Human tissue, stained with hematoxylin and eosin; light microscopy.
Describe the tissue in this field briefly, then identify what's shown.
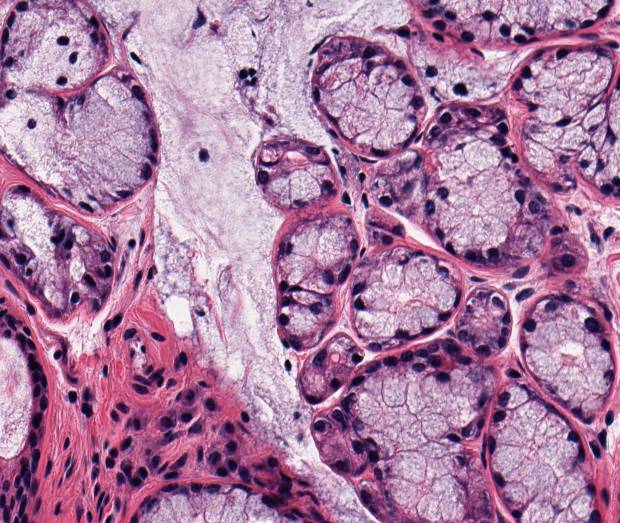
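Packed clusters of rounded glandular acini fill the right half of the field and its left edge. Most acini are lined by cells with pale, foamy, lightly staining cytoplasm, whose small dark nuclei are flattened against the cell bases at the rim of each acinus. A band of pale, wispy, largely acellular material runs vertically through the upper centre-left. Answer: minor salivary gland.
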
